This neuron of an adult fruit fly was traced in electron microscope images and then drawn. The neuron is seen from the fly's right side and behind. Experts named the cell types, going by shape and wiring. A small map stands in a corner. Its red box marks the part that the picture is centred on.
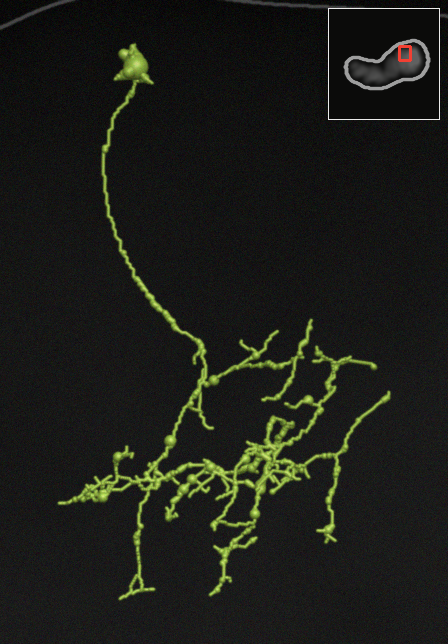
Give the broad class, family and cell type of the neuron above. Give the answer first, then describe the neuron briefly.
It is a central-brain intrinsic neuron. The family is hemilineage CLp1. It is of cell type CL173. Dozens of branch ends can be seen. As drawn here it is taller than it is wide.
